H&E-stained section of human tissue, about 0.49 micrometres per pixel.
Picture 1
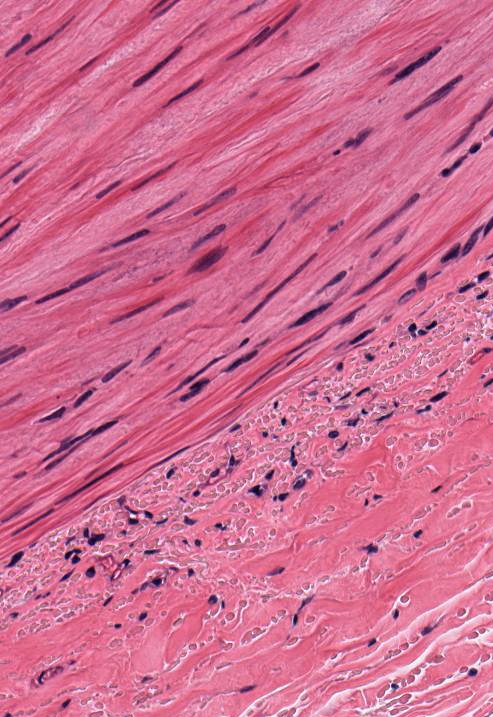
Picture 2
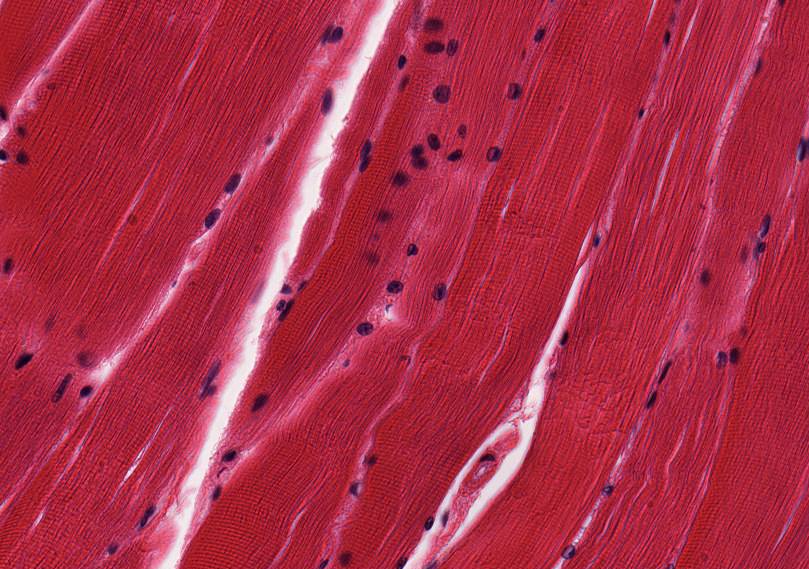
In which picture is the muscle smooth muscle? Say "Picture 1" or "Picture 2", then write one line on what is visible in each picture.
Picture 1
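Picture 1: A broad band of smooth muscle fills the upper left of the field and meets a collagen-rich region in the lower right along a diagonal border.
Picture 2: Fine cross-striations run across the width of the fibres.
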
